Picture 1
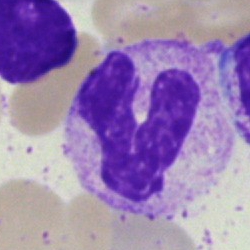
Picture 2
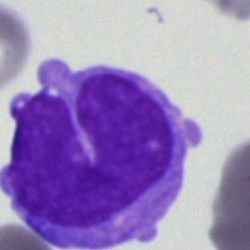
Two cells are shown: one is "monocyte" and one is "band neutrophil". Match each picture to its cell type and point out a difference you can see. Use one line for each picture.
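Picture 1 shows a band neutrophil: The cytoplasm is evenly filled with fine lilac granules.
Picture 2 shows a monocyte: No distinct granules are visible in the cytoplasm.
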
